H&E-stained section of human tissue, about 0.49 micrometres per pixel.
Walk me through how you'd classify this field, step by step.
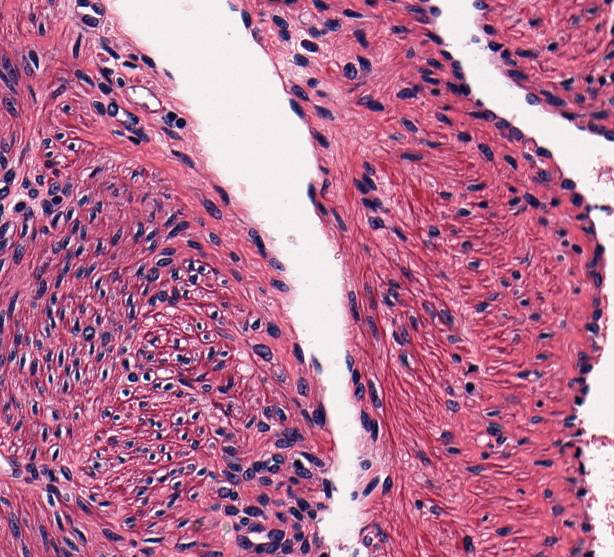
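That's smooth muscle. Spindle cells with pink fibrillar cytoplasm form intersecting bundles, nuclei elongated, blunt-ended and dark purple where cut lengthwise.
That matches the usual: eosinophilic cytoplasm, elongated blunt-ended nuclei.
No piece holds glands or epithelial tubules.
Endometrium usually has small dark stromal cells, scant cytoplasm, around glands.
A cross-cut bundle, lower middle of the left piece, has round nuclei, many with clear halos.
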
